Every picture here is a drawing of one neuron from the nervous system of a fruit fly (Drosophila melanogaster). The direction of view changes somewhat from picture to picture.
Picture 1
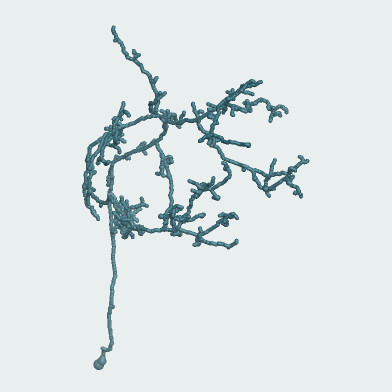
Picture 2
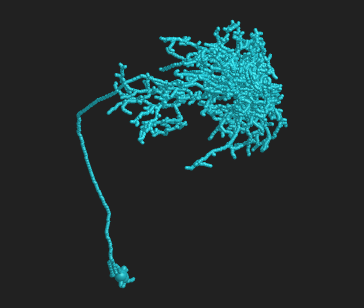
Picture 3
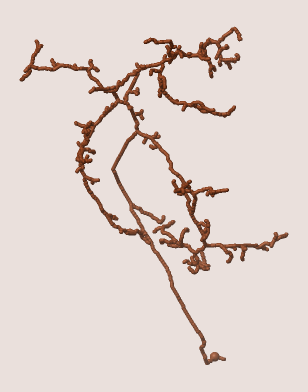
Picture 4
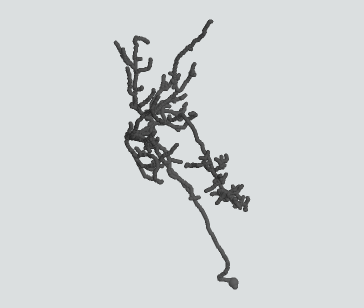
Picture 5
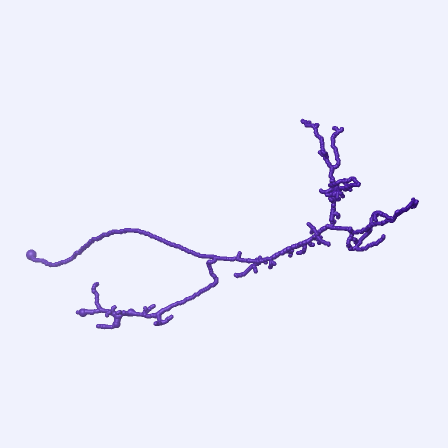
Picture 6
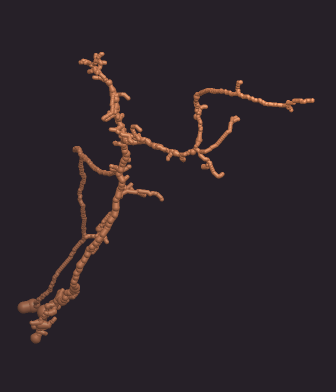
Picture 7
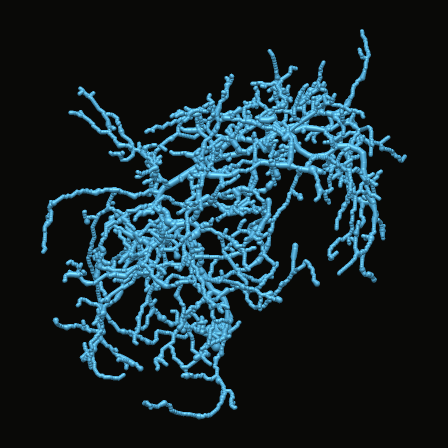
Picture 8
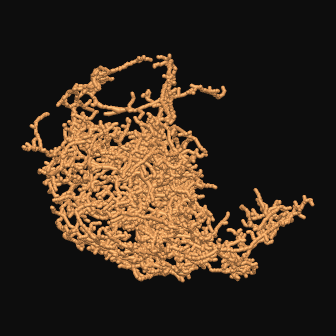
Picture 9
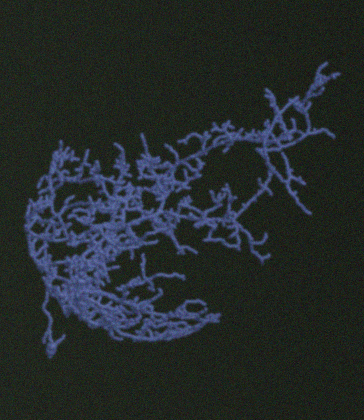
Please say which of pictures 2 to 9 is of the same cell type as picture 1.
3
